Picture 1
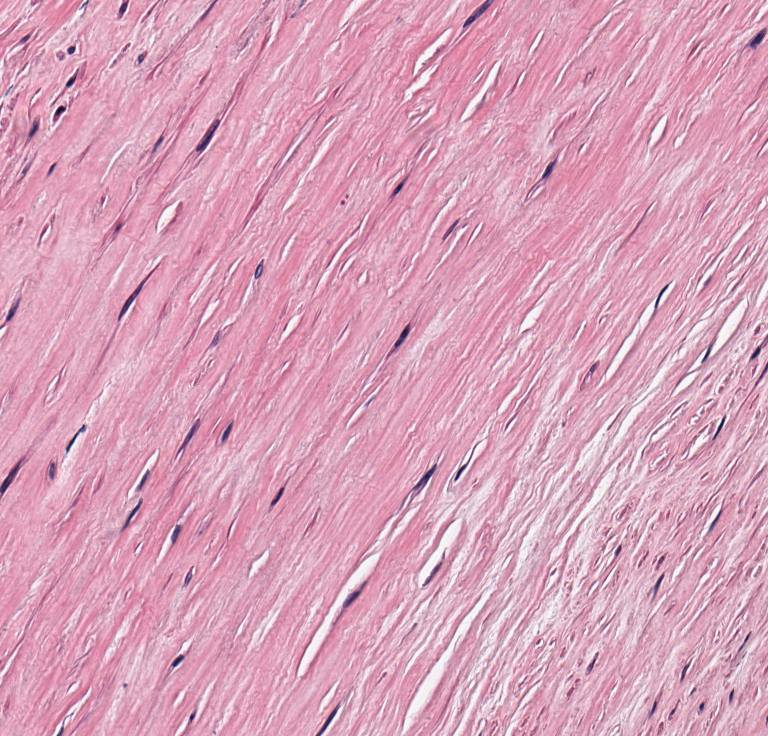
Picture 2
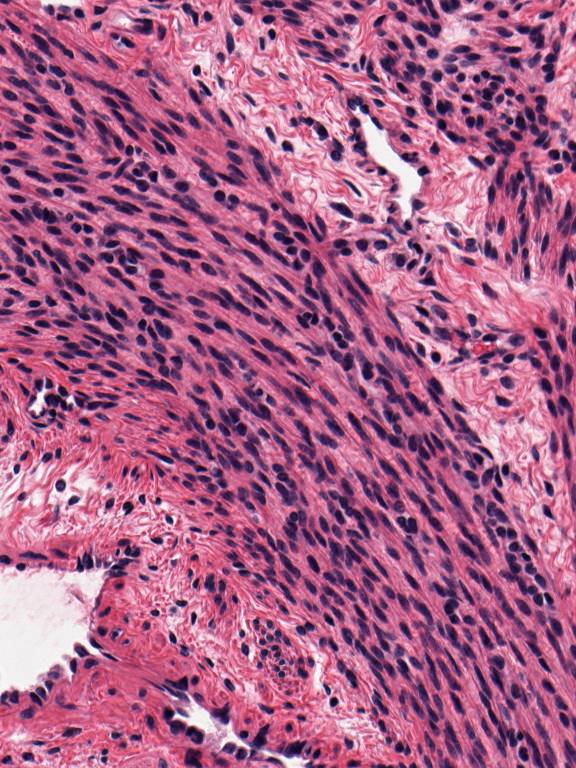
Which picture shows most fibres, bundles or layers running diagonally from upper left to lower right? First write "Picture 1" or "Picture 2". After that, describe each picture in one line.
Picture 2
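In picture 1: Closely packed fibres run in parallel bundles diagonally from lower left to upper right across the whole field.
In picture 2: A dense band of spindle cells in fascicles runs diagonally from the upper left to the lower right across the field.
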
